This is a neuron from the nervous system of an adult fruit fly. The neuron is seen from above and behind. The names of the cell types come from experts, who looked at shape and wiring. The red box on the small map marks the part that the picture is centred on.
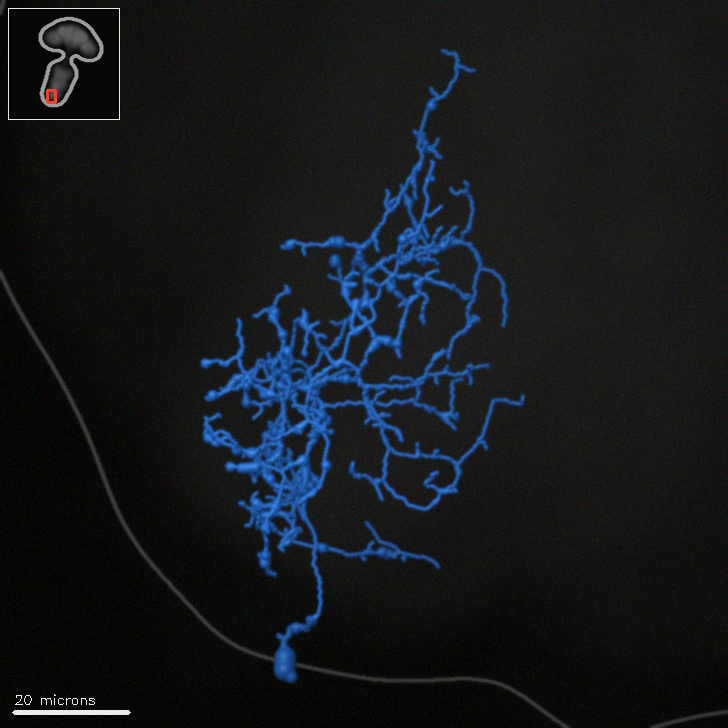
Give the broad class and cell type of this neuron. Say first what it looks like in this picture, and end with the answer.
It is in the nerve cord and does not reach the brain. The cell body can be seen at the bottom of the picture. From top to bottom in the picture it spans about 110 microns. This is a nerve-cord intrinsic neuron. It is of cell type INXXX431.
